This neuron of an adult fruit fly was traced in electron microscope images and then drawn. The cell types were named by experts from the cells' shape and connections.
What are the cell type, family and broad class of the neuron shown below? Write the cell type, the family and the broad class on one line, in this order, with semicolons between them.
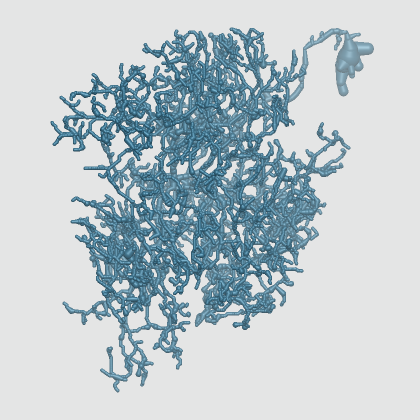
lLN1_bc; hemilineage ALl1_dorsal; central-brain intrinsic neuron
